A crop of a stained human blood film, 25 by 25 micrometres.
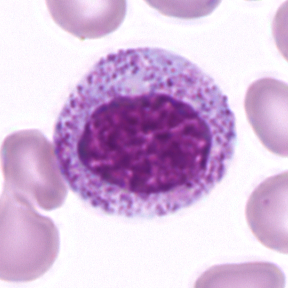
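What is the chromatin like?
Coarse, with darker clumps and lighter strands.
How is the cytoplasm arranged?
It rings the nucleus on all sides and is crowded with purple granules, except for a pale, sparsely granular area above the nucleus.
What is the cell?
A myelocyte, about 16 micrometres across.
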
